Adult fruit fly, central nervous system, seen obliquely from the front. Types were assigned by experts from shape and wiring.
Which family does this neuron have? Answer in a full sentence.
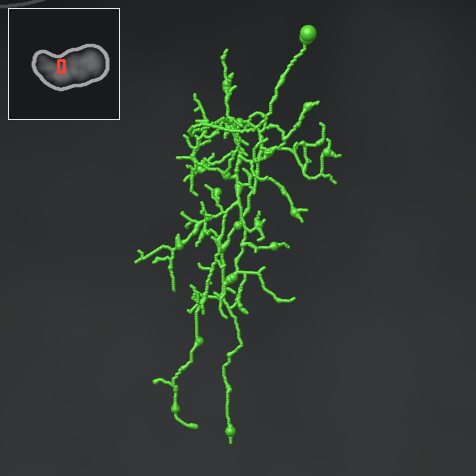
The family is Cm.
